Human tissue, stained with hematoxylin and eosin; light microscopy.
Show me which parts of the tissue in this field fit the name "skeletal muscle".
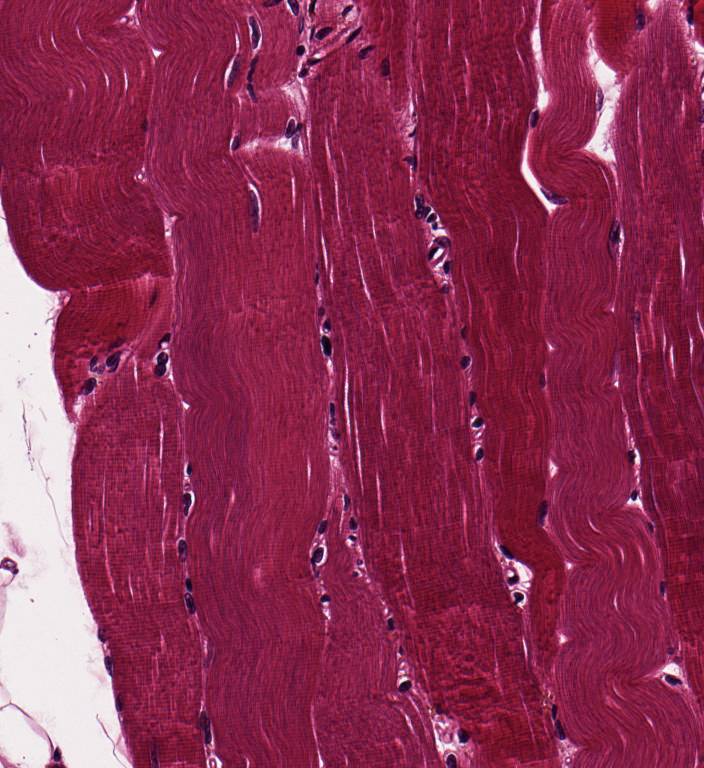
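This is skeletal muscle, taken point by point. Point one, striations: fine transverse cross-striations run across the muscle fibres, in keeping with skeletal muscle.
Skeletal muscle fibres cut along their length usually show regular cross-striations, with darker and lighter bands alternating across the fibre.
Point two, nuclei: these are dark and elongated, lying at the fibre edges rather than in the centres. Point three, cytoplasm: a deep red-pink throughout each fibre. Point four, the left edge: an empty white space crossed by a few thin strands.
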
